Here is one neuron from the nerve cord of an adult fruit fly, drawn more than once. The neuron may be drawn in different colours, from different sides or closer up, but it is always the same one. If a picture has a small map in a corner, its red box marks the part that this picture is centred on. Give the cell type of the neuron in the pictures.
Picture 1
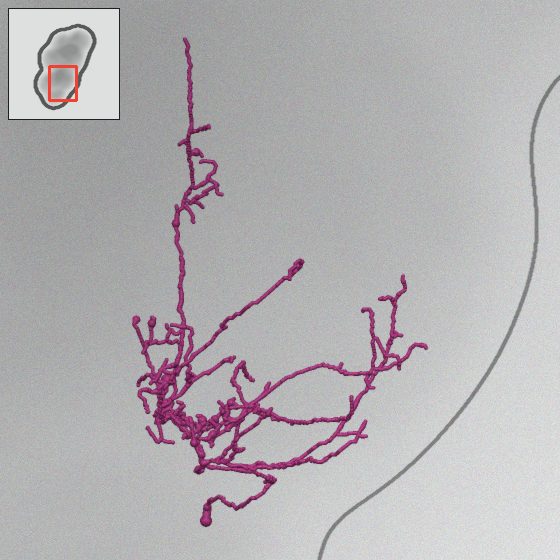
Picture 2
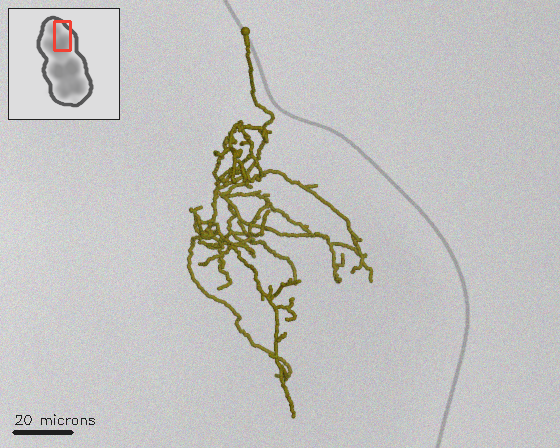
IN19A108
